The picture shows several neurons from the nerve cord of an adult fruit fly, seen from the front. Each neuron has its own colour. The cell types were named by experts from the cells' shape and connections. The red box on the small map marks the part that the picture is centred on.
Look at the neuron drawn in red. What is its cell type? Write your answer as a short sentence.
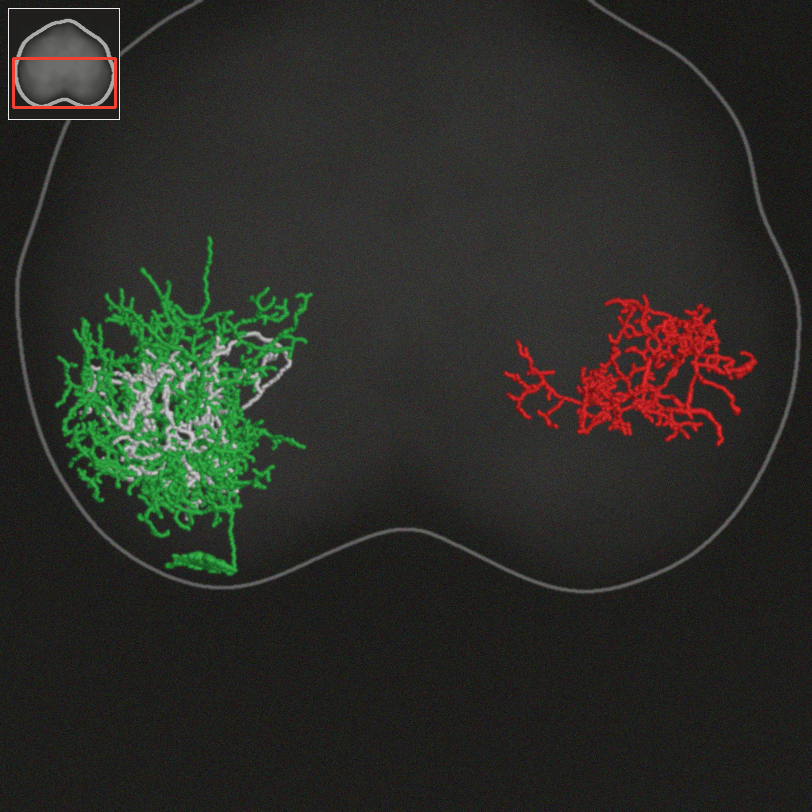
The cell type is IN21A044.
